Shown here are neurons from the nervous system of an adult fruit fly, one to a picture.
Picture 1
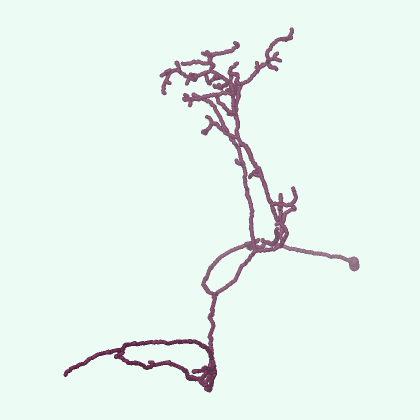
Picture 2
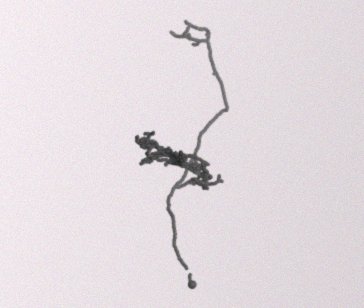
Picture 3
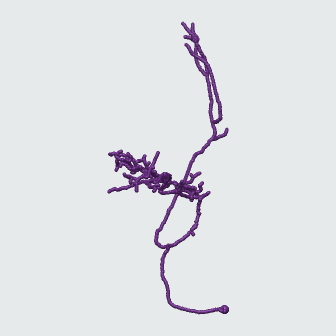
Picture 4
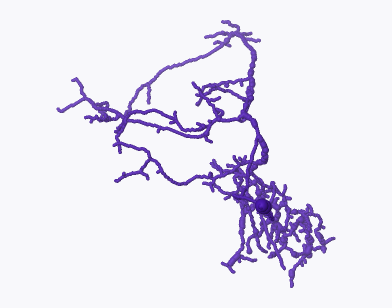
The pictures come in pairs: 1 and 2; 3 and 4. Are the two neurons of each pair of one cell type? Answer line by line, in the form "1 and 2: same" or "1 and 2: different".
1 and 2: same
3 and 4: different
